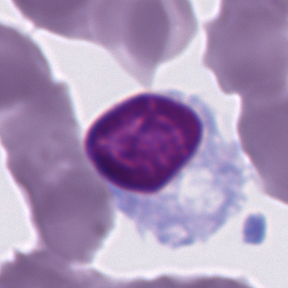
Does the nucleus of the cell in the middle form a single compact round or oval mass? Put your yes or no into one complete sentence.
Yes, within this cell the nucleus forms one compact mass that is round or oval.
